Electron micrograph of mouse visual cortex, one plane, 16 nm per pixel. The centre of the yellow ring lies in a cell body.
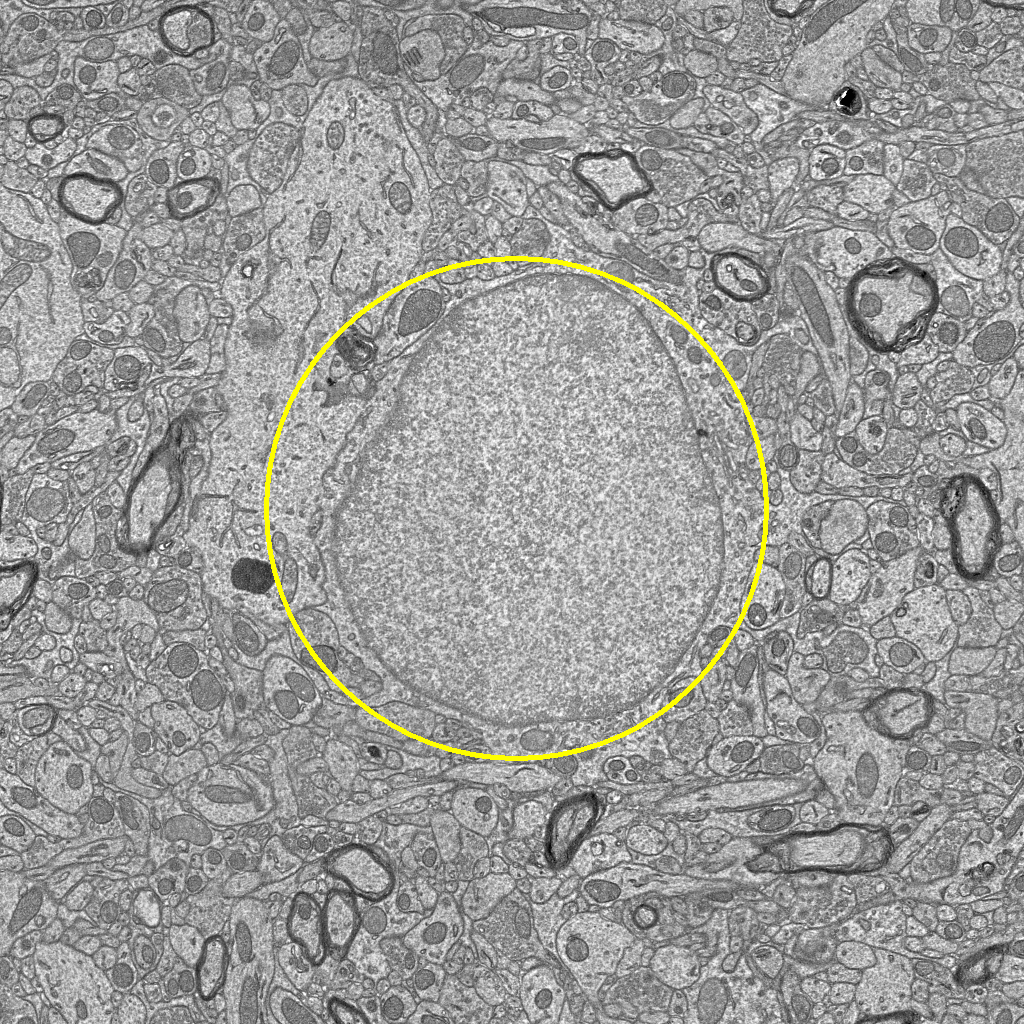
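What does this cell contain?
A nucleus wholly inside the ring.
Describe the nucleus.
Its outline is smooth, without deep folds; its chromatin is finely granular and evenly spread, lacking large dark clumps; no nucleolus stands out.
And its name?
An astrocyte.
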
